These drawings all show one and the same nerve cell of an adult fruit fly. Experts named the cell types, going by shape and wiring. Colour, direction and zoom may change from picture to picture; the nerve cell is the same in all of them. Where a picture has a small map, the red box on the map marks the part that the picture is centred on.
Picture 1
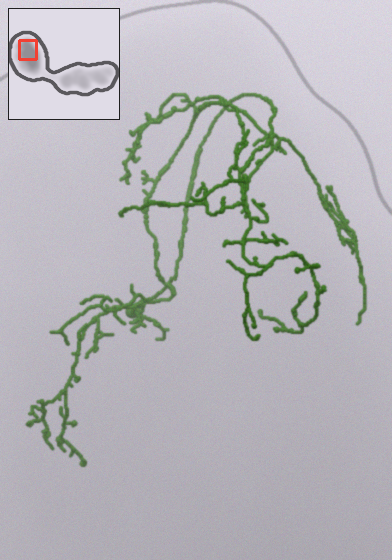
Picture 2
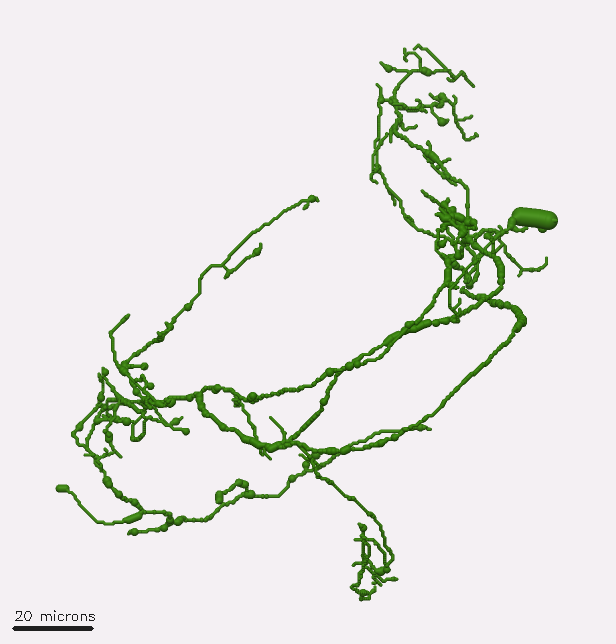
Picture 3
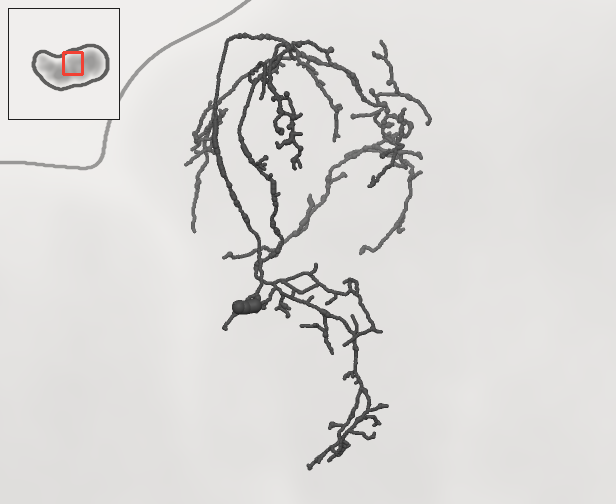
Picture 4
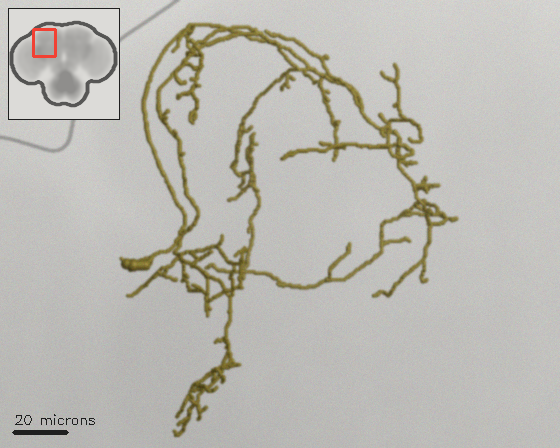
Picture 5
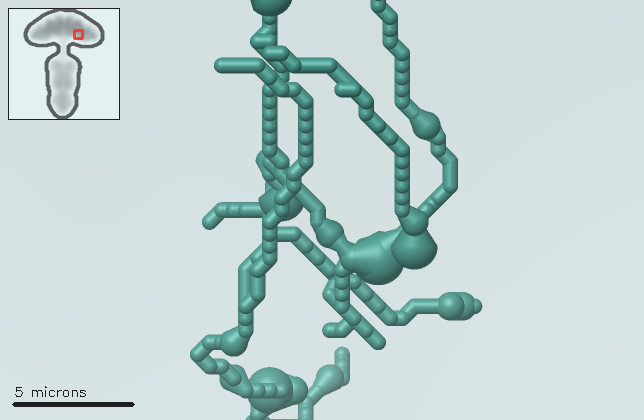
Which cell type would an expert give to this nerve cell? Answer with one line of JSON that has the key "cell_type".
{"cell_type": "SLP076"}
